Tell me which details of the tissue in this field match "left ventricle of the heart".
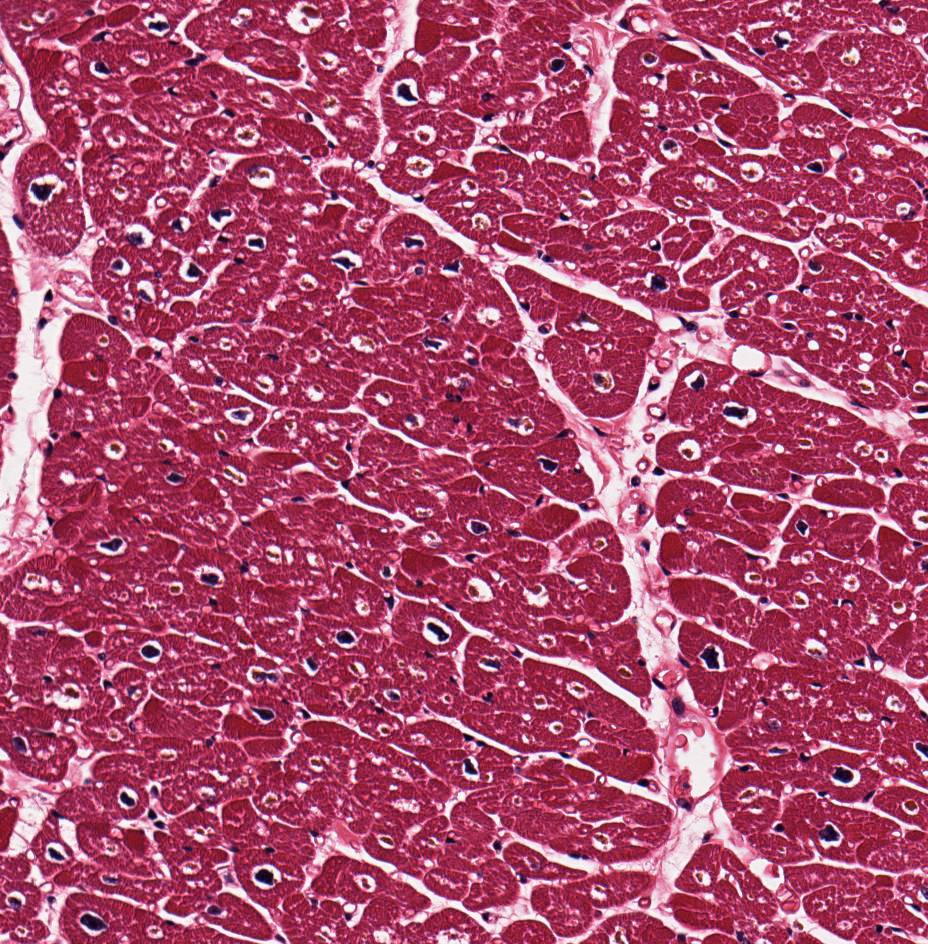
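This is left ventricle of the heart, and almost every muscle fibre here is cut in cross section, so you get rounded and polygonal profiles packed into groups. Plenty of the central nuclei sit inside a pale clear halo within the fibre. The fibre cytoplasm is deep red, stippled by bundles of myofibrils.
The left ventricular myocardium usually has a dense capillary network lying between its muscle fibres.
What you get here along those lines is small thin-walled vessels sitting in the septa between fibre groups.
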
